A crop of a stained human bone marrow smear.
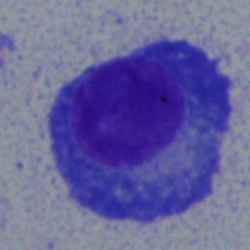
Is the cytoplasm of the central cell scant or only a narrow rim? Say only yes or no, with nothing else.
No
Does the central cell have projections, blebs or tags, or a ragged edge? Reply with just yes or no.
Yes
